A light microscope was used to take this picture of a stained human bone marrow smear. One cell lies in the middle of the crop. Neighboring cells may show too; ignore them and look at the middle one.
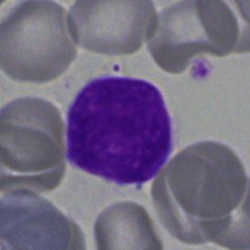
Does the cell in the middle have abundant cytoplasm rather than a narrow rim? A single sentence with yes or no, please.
No, the cell's cytoplasm is limited to a thin rim.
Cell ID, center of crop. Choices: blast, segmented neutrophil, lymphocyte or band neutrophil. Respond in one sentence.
Positioned in the middle of the crop is a lymphocyte.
